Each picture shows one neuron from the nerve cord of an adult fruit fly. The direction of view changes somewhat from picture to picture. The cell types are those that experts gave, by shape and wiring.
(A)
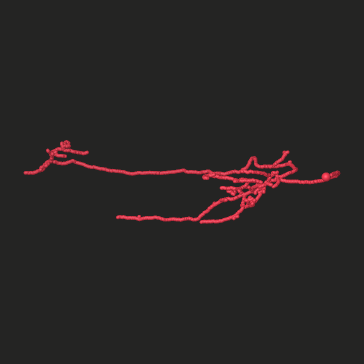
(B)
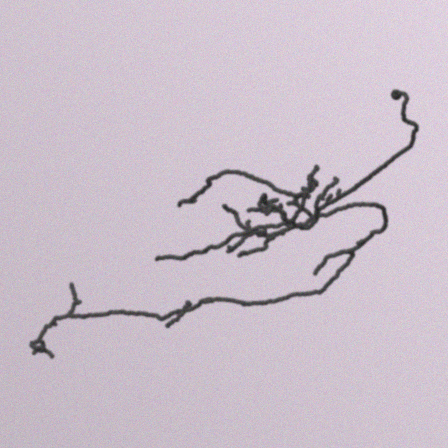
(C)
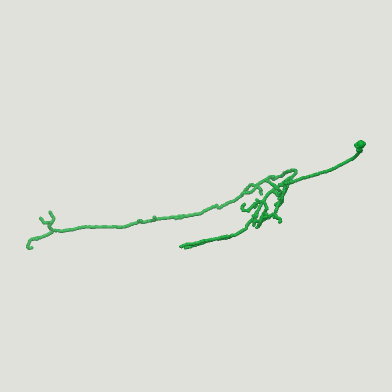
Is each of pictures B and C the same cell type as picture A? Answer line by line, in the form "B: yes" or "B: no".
B: yes
C: yes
